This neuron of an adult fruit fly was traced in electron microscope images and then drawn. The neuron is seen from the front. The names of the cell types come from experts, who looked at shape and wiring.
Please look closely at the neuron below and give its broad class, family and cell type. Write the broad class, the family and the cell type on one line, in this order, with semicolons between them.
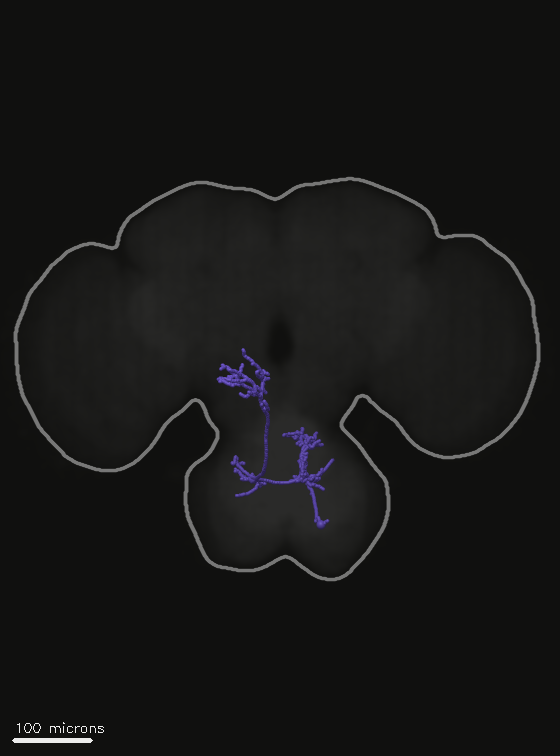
ascending neuron; hemilineage 07B; AN07B052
